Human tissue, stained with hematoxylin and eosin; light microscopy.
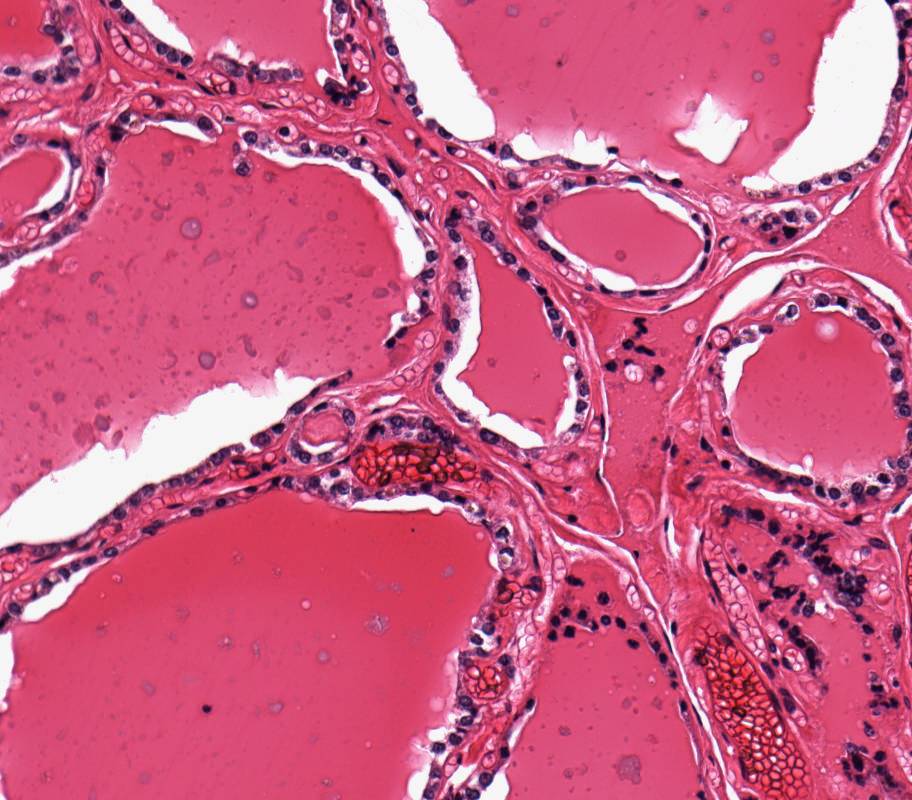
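Thyroid, as I see it: follicles filled with homogeneous pink material dotted with small pale bubbles, each lined by a single layer of low cuboidal to flattened cells with dark round nuclei. The tissue between follicles is scant, delicate and pink; thin-walled vessels packed with red blood cells lie in it, left of centre and bottom right.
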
